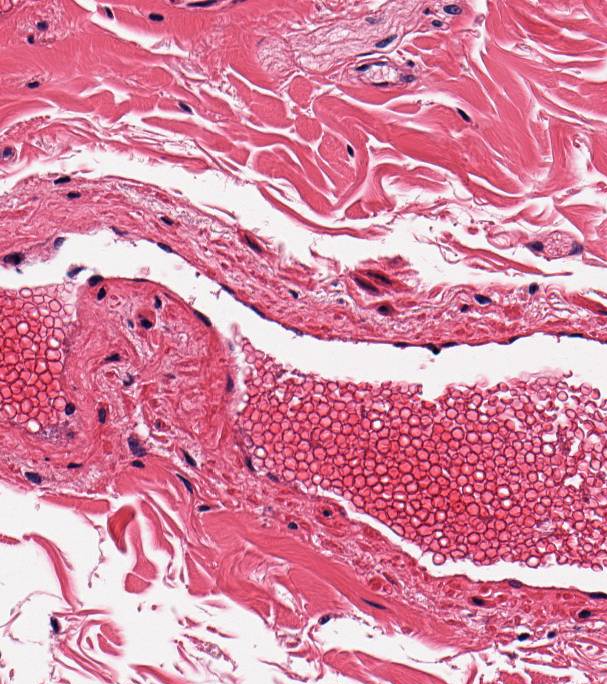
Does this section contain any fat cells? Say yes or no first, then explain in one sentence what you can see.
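No. No fat cells are seen in the field.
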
